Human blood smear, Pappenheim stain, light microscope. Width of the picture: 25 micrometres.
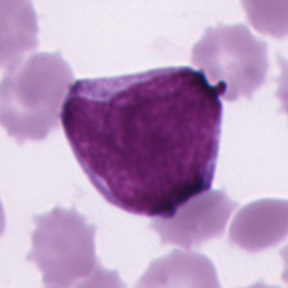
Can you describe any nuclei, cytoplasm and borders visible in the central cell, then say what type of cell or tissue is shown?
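Let's start with size: the cell measures about 15 micrometres across. Now look at the chromatin, finely stippled and evenly spread, with no coarse clumps. The cytoplasm shows only as a thin pale rim, easiest to see along the left and upper edge, and it's lilac-grey rather than deep blue. Up at the upper right corner, one small round knob protrudes. This is a myeloblast.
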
